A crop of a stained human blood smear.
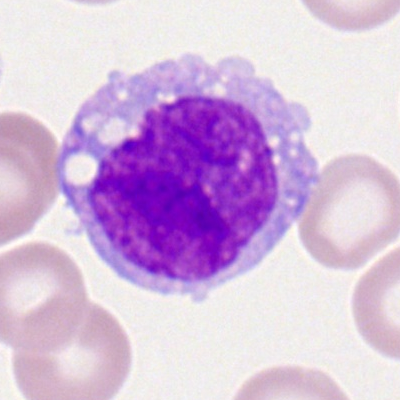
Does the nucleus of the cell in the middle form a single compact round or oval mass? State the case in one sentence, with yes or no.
Yes, the cell has a nucleus shaped as one compact round or oval mass.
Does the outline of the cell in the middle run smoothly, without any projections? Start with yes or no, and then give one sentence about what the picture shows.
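No. The cell outline is roughly round with an uneven, bumpy edge.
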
